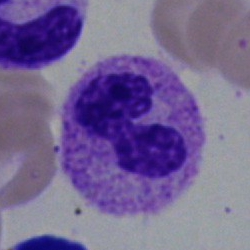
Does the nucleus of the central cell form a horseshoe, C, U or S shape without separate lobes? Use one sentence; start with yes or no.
Yes, the cell has a band-shaped, curved nucleus without separate lobes.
